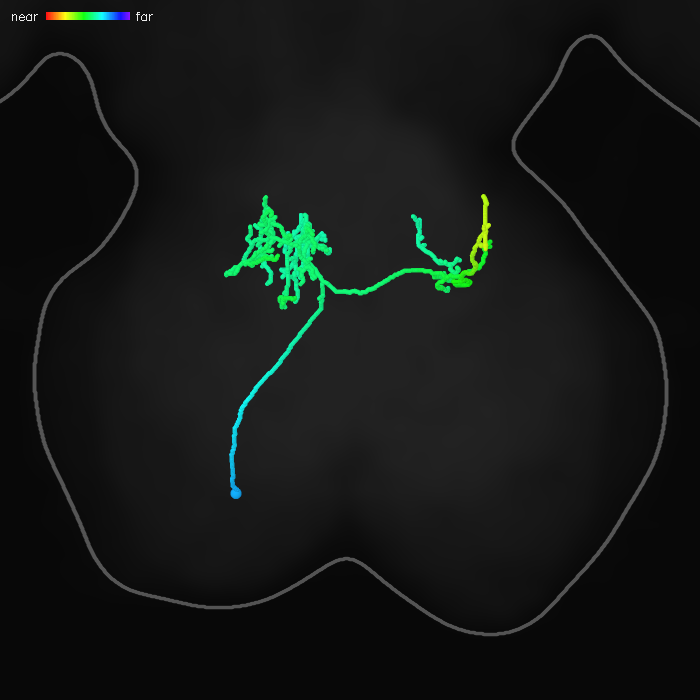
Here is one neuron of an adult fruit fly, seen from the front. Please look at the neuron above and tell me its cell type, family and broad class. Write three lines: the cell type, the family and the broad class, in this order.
IN07B075
hemilineage 07B
nerve-cord intrinsic neuron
